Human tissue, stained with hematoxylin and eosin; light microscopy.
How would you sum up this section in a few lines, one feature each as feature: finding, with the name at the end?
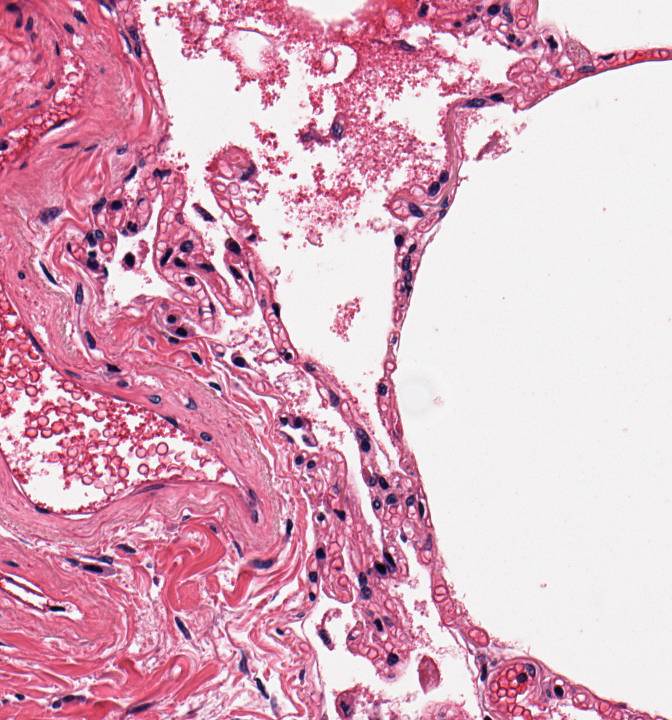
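Space: large, empty and white, filling most of the right half
Collagen: dense, wavy, deep pink bundles running lengthwise down the left side
Vessel: small, packed with red blood cells, bottom right corner
Glands: none anywhere in the field
Name: lung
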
